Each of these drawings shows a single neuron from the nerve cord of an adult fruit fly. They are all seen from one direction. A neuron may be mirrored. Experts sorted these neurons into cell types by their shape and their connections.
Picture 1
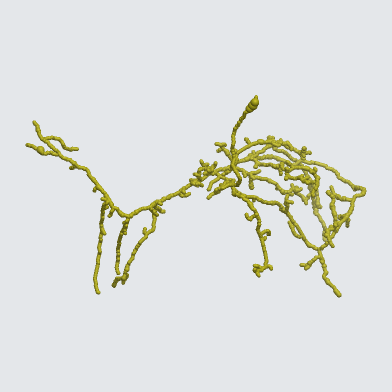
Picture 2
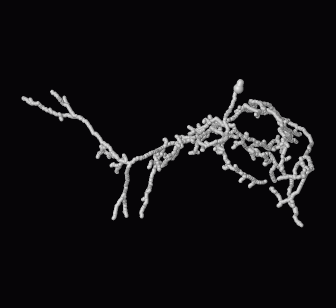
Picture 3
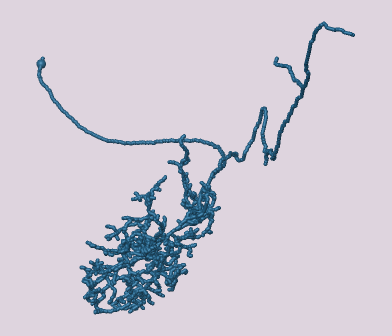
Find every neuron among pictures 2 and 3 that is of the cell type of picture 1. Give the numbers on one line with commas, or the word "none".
2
